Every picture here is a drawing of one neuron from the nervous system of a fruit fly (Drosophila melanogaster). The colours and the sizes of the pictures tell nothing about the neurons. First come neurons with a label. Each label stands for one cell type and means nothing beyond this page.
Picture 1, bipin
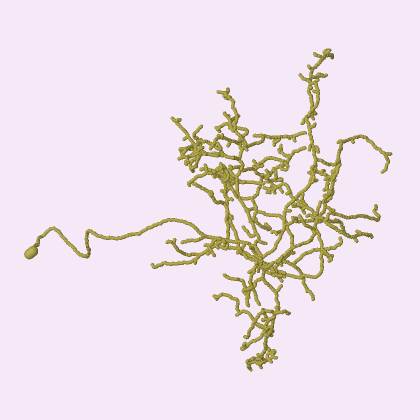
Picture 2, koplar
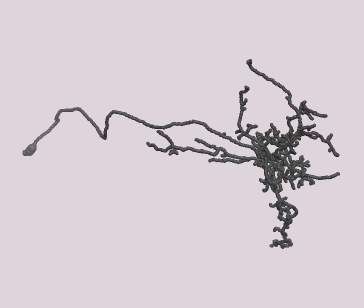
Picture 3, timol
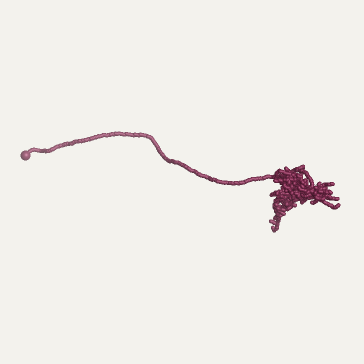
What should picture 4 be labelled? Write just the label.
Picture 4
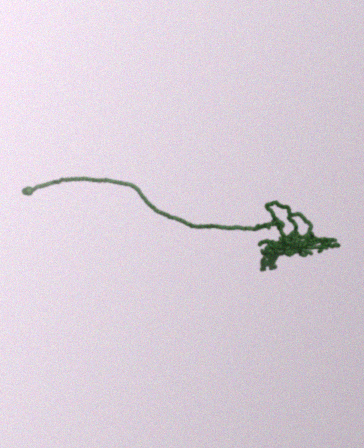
timol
